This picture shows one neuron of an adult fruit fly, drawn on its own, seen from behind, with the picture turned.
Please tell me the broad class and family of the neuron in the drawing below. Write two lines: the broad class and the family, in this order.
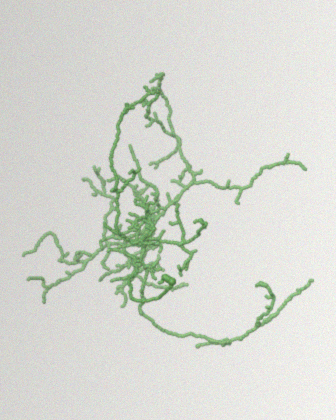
nerve-cord intrinsic neuron
hemilineage 20A.22A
